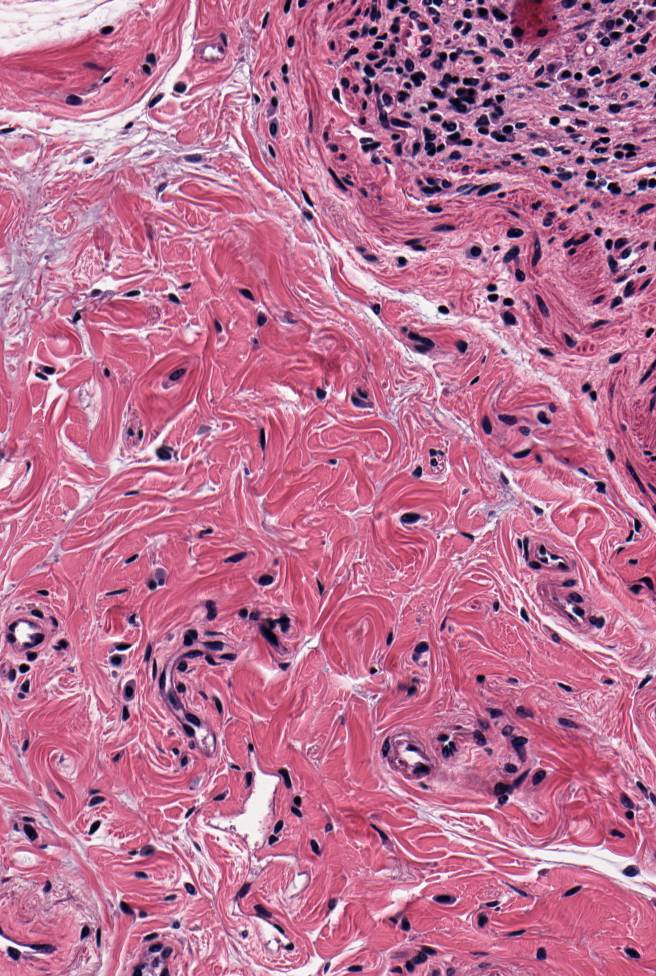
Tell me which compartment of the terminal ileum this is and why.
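My reading is dense connective tissue. Most of the field is dense eosinophilic collagen, its wavy bundles interlacing in haphazard directions.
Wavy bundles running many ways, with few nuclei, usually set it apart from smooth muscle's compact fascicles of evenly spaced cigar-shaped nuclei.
Between the bundles I only find sparse spindle and oval nuclei, and narrow white clefts separate many of them. Up in the top right corner, though, small, round, dark nuclei crowd together in an aggregate.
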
